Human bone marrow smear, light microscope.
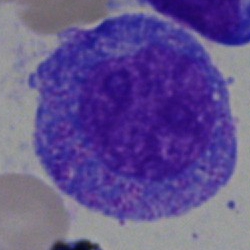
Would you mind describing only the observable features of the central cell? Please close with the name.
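Roughly round, this one, with a slightly uneven, finely knobbly margin. Chromatin is fine and evenly spread, no coarse dark clumps. There's a moderate rim of blue cytoplasm all round the nucleus, with small reddish-purple granules scattered in it. It's a promyelocyte.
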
